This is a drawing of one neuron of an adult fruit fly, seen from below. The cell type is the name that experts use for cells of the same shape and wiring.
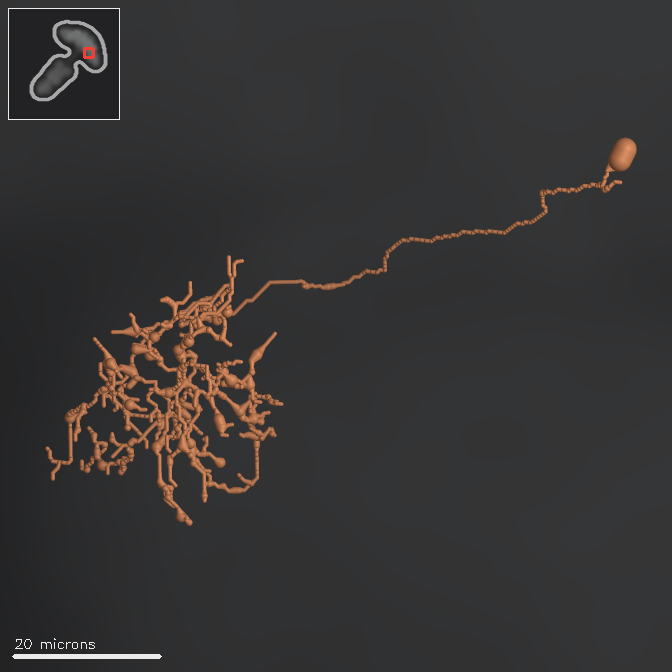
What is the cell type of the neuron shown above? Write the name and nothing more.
Li34b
